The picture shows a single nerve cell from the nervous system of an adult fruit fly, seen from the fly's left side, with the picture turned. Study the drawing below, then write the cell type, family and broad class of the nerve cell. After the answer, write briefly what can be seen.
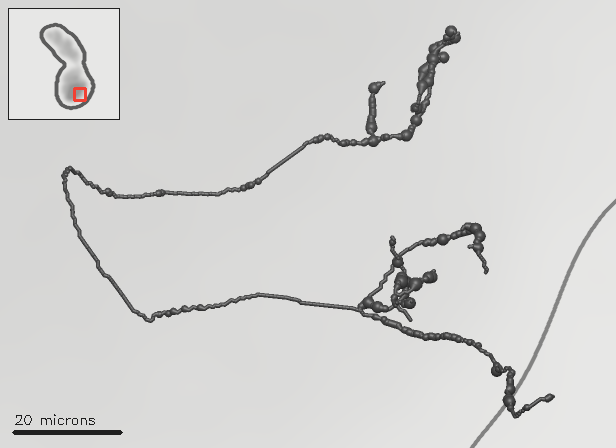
It is of cell type ORN_VA2. Its family is called class olfactory. It is a sensory neuron entering the brain. The drawing shows no cell body. By the scale bar it is about 95 microns wide in this view. It has a dozen or fewer branch ends.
